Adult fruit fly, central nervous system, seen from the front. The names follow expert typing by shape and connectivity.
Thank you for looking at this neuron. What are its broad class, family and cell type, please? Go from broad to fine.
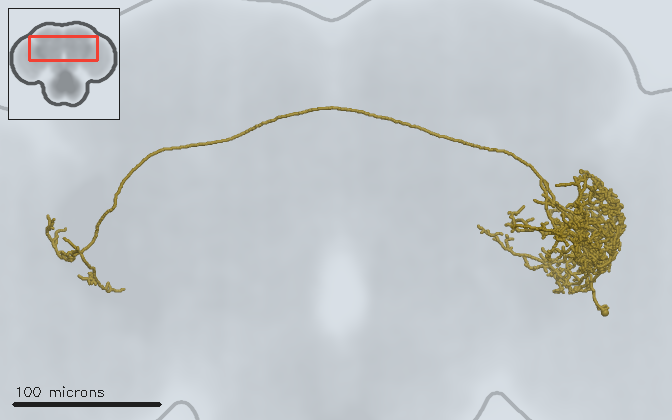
central-brain intrinsic neuron; hemilineage VLPl&p2_lateral; AVLP111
